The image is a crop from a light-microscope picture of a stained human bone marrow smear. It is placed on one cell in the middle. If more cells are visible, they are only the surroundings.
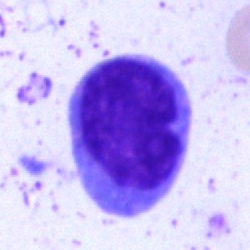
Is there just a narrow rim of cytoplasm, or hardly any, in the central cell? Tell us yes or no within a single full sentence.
Yes, scant cytoplasm surrounds the nucleus of this cell.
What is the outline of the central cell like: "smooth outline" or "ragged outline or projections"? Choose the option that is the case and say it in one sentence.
Smooth rather than rough is the outline of this cell.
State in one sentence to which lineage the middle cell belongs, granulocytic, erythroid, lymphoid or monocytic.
The centered cell should be recorded as belonging to the monocytic lineage.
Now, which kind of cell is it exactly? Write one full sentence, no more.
The cell centered in this field of view is a monocyte.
